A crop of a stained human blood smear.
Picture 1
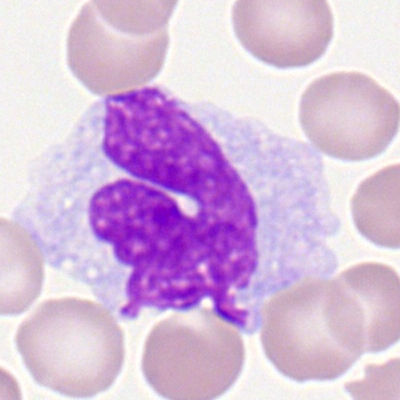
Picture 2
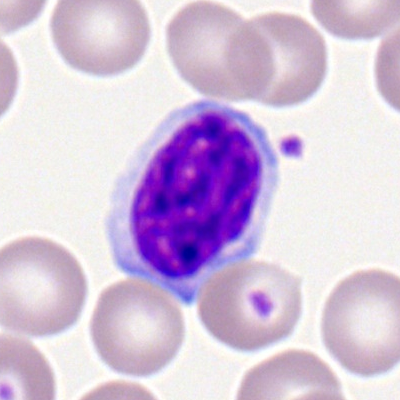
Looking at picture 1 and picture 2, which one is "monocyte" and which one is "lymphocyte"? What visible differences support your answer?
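Two kinds appear: a monocyte in picture 1, a lymphocyte in picture 2. The monocyte's border is irregular and faintly scalloped; the lymphocyte's outline is slightly angular, with a point at the bottom where it meets a red cell. In the lymphocyte the nucleus fills most of the cell, and its dark purple, coarsely clumped chromatin has paler patches between the clumps.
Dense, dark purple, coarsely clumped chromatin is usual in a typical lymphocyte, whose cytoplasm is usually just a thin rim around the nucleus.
That rim here is pale blue, wider on the left than the right, and free of granules. The monocyte's cytoplasm has only a fine dusty texture, without coarse granules, and a few tiny clear dots are scattered through it.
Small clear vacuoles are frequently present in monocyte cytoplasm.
The monocyte shows no nucleoli, and several red cells touch its lower edge.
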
